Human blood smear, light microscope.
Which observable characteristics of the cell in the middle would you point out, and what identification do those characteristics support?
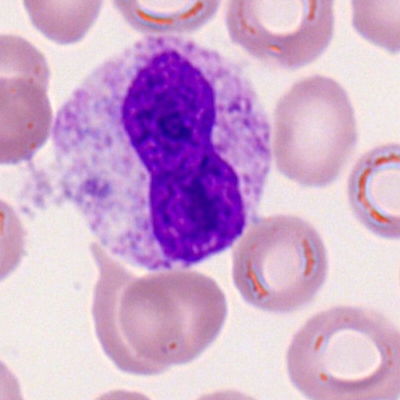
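Roughly round cell, though the left edge is ragged and frayed. You've got two nuclear lobes, one above the other, with the lower one set toward the right. Chromatin's dark purple and coarsely clumped, and small purple granules are scattered throughout the cytoplasm. That's a band neutrophil.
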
